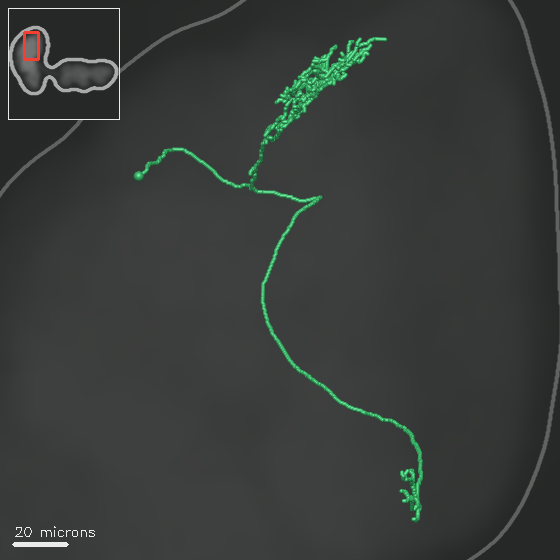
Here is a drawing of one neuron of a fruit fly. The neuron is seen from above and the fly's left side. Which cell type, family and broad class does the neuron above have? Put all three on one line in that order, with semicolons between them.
MeVP6; MeVP; visual projection neuron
